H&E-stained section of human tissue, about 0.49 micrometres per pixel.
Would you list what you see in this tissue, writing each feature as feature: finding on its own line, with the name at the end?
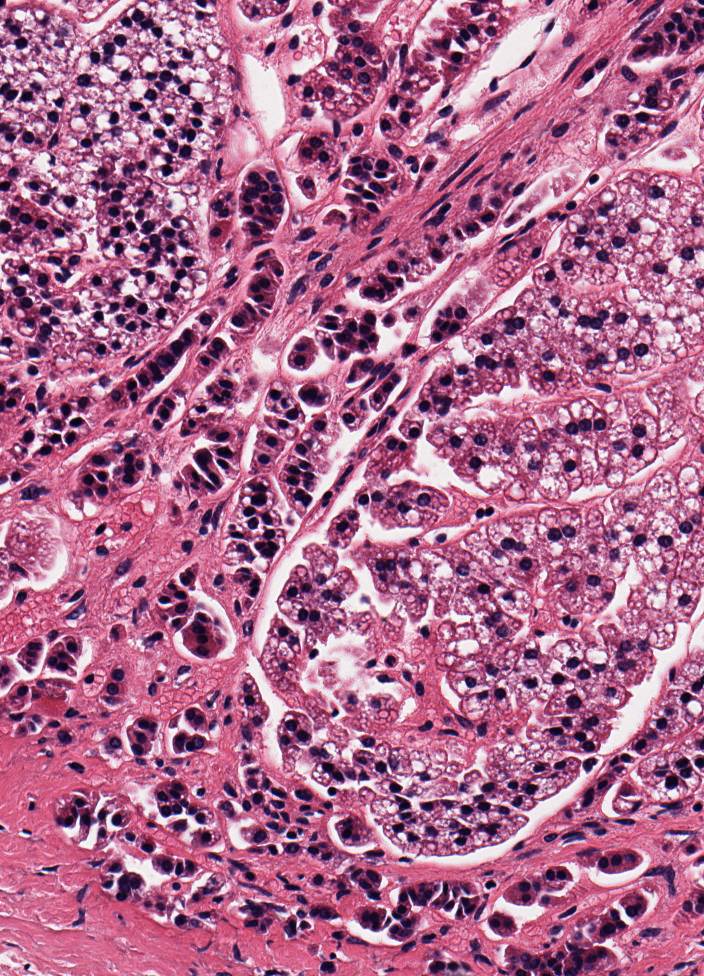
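Nests: large, rounded, in the upper-left corner and most of the right half
Cytoplasm: pale, finely bubbly and vacuolated in many nest cells
Nuclei: small, round, darkly stained
Stroma: a band with elongated spindle-shaped nuclei parallel to its course
Name: adrenal gland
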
